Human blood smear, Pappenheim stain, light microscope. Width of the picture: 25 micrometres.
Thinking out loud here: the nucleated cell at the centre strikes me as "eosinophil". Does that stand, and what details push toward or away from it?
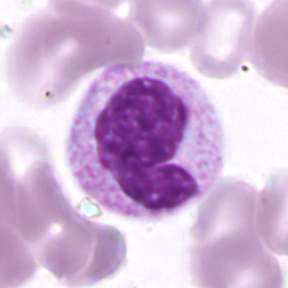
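Not quite: this cell is a band neutrophil, not an eosinophil. Look first at the granules, because they decide it: fine lilac-pink granules fill the cytoplasm evenly.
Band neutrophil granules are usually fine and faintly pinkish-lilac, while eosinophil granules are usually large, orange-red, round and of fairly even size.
So the fine lilac-pink granules you see here speak for a band neutrophil and against an eosinophil. The rest you can simply note as you look: the cell is about 14 micrometres across with a round, smooth outline. Its nucleus measures about 12 by 9 micrometres, fills about 50% of the cell's area and shows no nucleoli. The cytoplasm is pale pink and contains no vacuoles. Just outside the lower left edge of the cell there is a small bright refractile speck.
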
